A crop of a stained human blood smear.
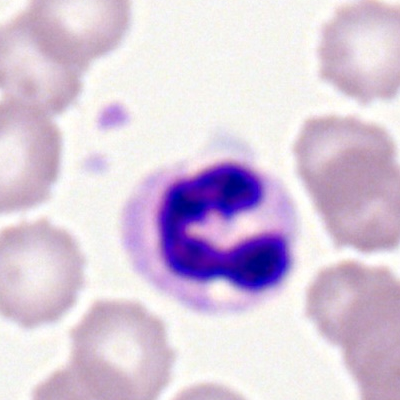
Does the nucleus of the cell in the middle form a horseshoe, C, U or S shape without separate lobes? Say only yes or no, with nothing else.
Yes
